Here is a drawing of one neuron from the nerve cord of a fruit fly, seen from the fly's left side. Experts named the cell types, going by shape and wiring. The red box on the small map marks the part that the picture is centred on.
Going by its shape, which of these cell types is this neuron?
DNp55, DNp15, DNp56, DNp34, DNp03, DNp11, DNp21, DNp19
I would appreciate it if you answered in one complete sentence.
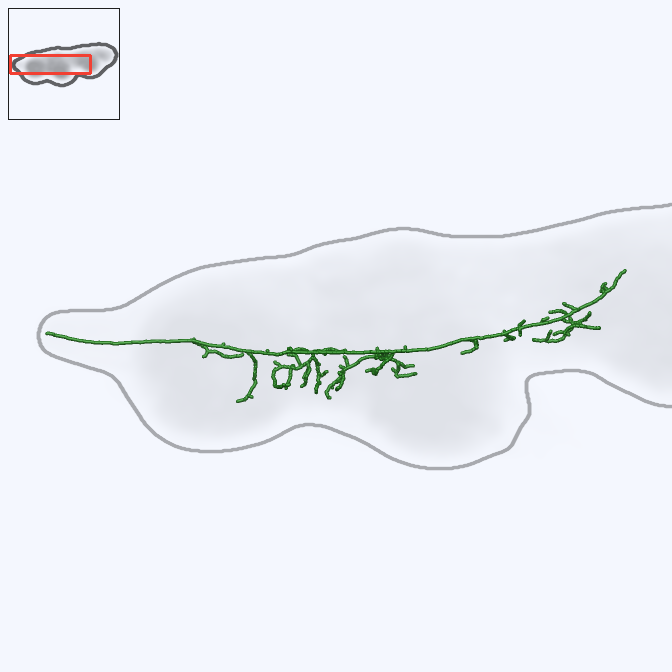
This particular neuron has the cell type DNp55.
